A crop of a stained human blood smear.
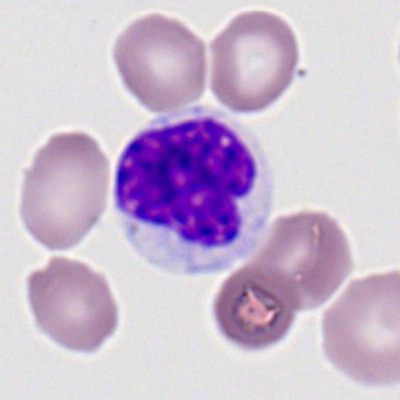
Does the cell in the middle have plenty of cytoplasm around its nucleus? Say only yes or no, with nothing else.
No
